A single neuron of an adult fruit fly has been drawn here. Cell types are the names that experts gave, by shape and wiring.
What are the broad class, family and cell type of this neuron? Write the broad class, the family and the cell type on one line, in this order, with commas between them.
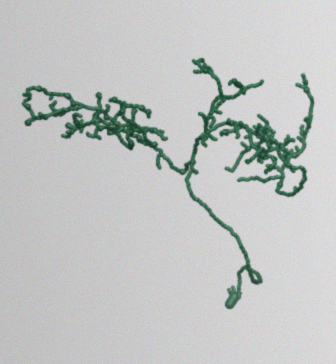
central-brain intrinsic neuron, hemilineage SLPav3, CB3762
